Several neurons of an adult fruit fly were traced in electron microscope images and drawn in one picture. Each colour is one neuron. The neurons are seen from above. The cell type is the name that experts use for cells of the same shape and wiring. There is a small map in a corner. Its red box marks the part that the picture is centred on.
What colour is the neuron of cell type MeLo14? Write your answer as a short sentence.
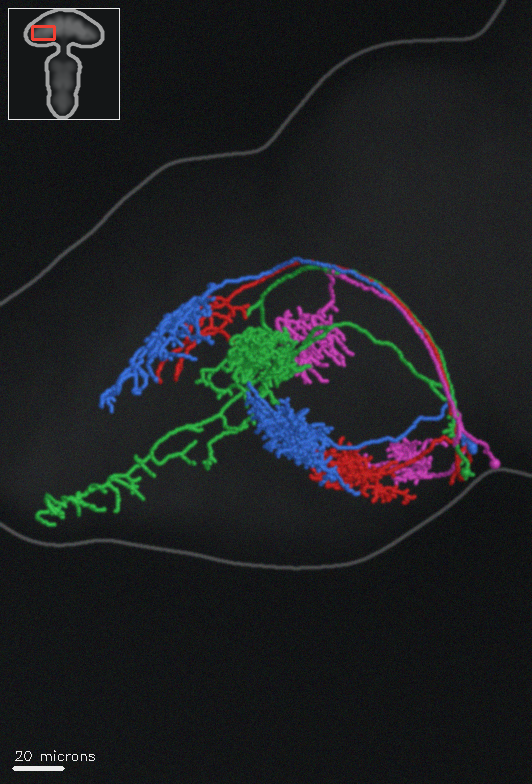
The colour is green.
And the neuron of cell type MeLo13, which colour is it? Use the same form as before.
The colour is magenta.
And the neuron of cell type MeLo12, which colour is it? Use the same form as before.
The colour is red.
